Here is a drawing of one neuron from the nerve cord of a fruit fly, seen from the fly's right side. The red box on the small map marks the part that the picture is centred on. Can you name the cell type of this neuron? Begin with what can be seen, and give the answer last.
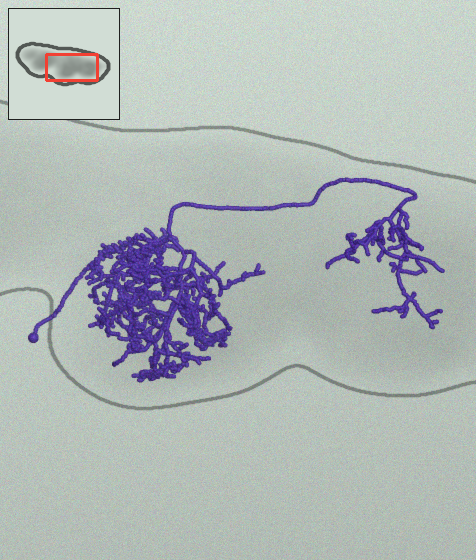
The picture shows dozens of branch ends. In this view it is wider than it is tall. This is a nerve-cord intrinsic neuron. It is of cell type IN03A005.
